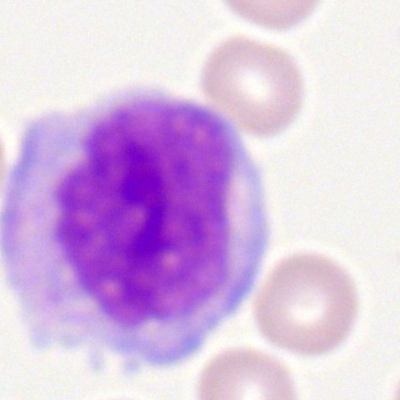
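Monocyte. Trace the edge of the nucleus and you will find an irregular, folded outline. The nucleus lies toward the right, leaving a broader rim of cytoplasm on the left side. Look closely at the chromatin: it is fine and lacy, with small pale spots, rather than coarsely clumped. Along the lower edge of the cell, small blebs project outward.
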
